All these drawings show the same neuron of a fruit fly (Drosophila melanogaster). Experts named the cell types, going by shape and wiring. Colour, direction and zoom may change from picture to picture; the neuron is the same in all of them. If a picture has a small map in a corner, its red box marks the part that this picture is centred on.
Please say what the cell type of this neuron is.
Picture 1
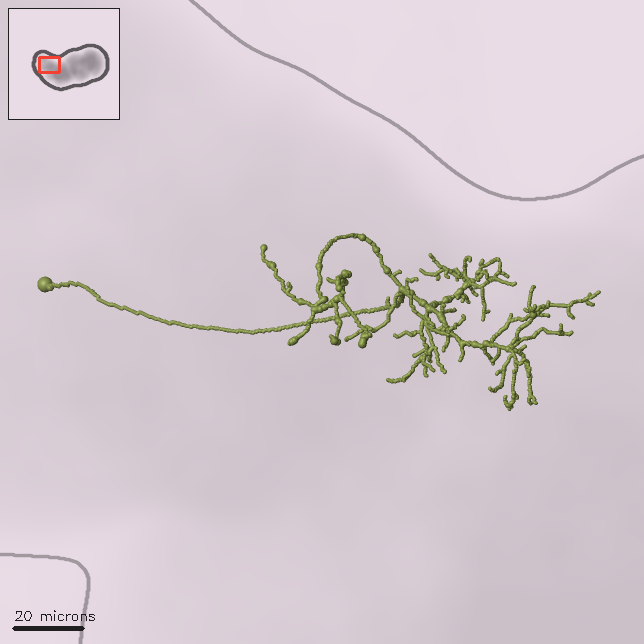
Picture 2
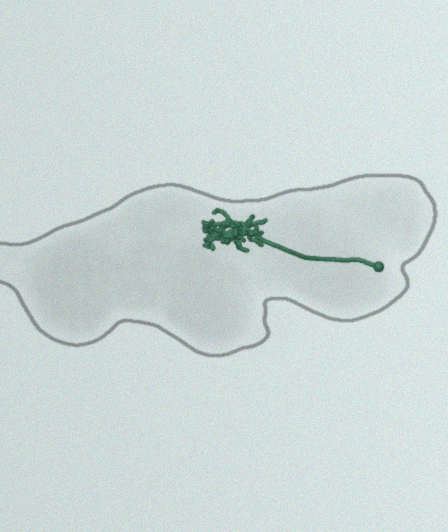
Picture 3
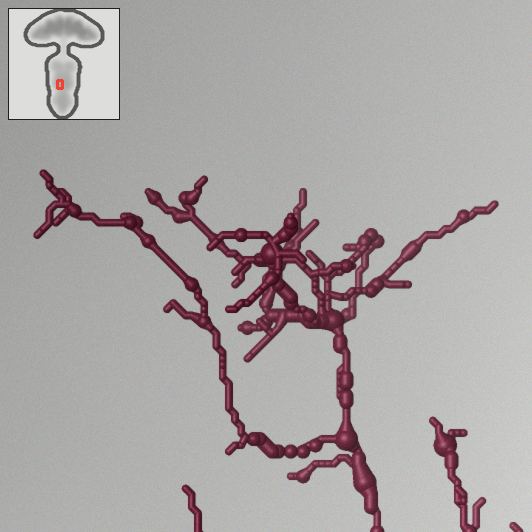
IN06A110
